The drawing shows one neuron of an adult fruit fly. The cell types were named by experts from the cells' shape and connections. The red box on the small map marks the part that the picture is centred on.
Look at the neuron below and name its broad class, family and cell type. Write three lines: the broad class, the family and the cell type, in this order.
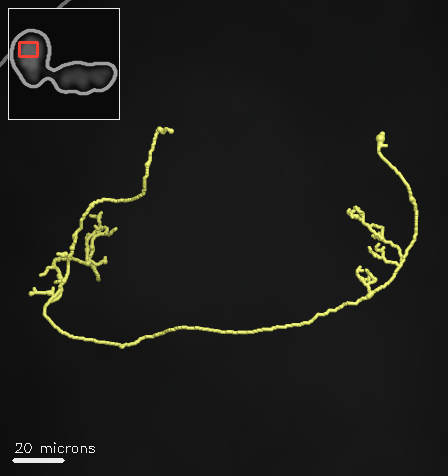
central-brain intrinsic neuron
class Kenyon Cell
KCa'b'-m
